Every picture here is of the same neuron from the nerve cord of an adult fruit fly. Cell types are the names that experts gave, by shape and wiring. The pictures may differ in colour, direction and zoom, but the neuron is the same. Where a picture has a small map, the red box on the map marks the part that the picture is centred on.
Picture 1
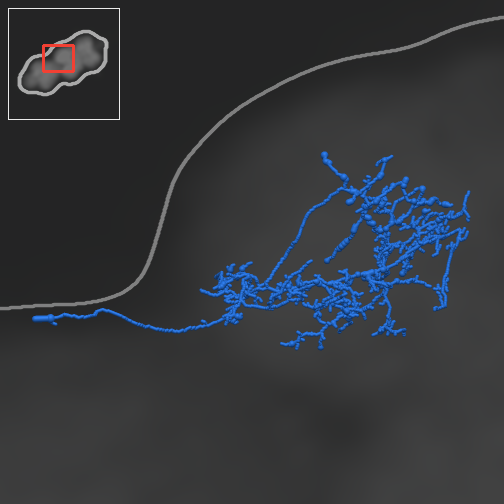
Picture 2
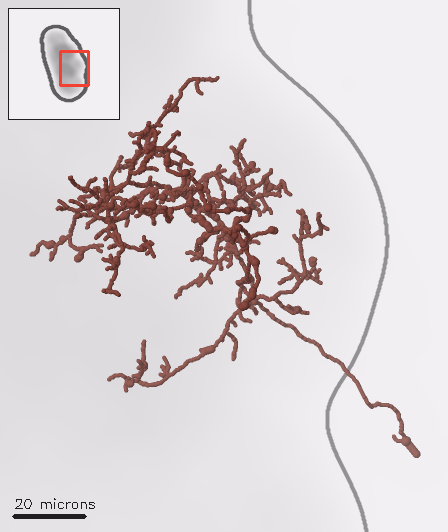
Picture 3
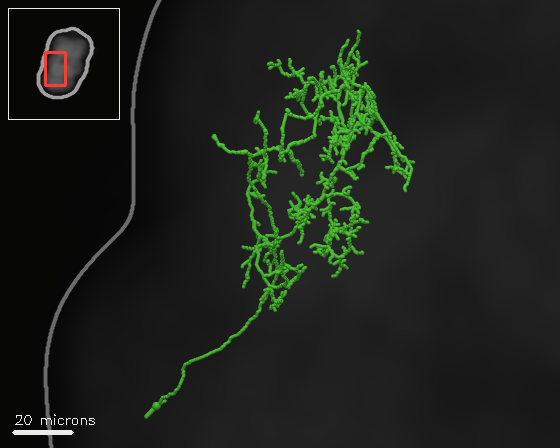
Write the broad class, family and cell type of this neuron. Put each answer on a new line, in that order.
nerve-cord intrinsic neuron
hemilineage 20A.22A
IN20A.22A017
